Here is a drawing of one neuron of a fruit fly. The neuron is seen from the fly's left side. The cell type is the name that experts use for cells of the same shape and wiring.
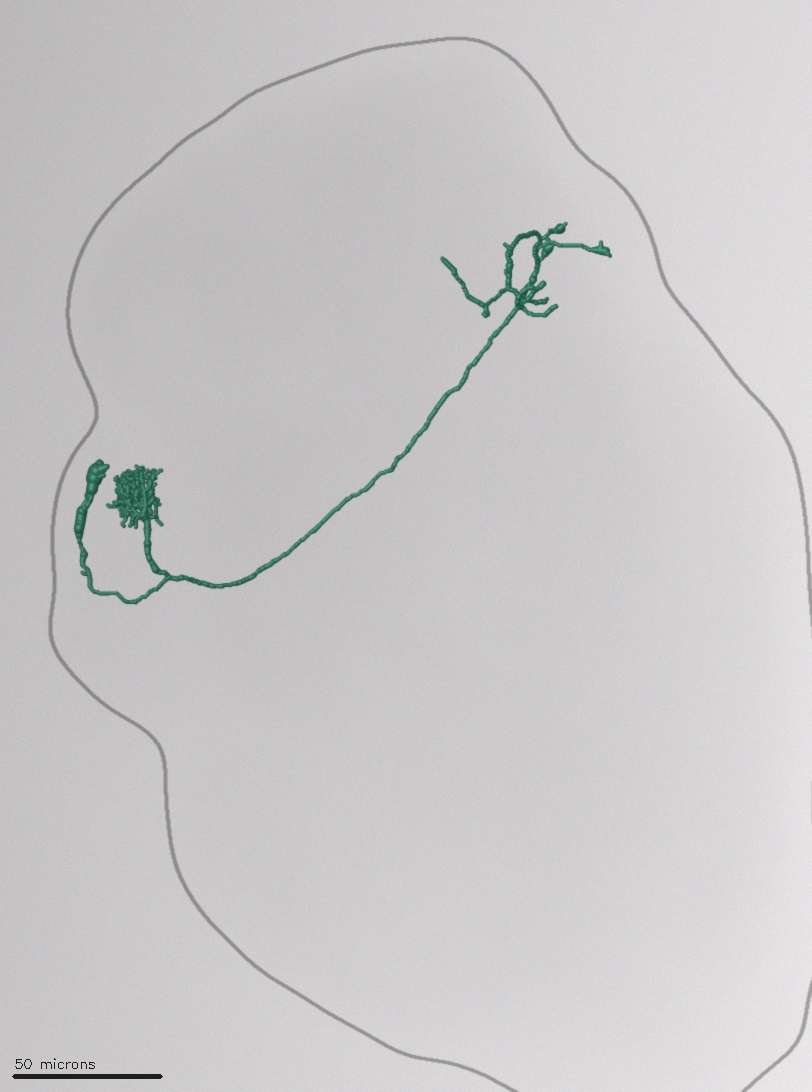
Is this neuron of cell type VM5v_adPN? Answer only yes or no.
no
